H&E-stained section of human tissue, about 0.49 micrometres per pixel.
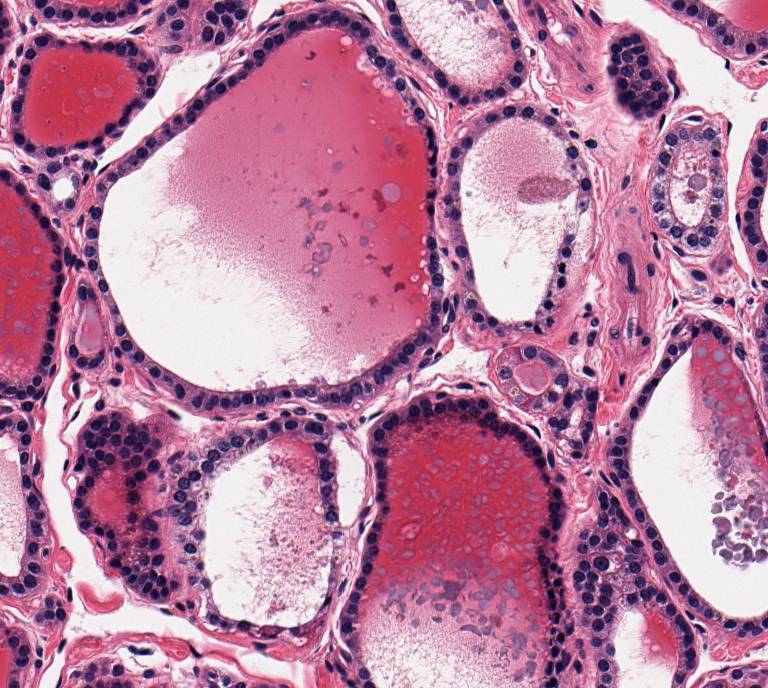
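Thyroid, H&E section: closely packed rounded follicles of varying size fill the field, largest in upper centre. Each lined by a single layer of cuboidal cells with round, dark nuclei. Follicle at lower right edge: cluster of loose dark-nucleated cells free in lumen. Thin strands of pink fibrous stroma with small vessels separate follicles.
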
